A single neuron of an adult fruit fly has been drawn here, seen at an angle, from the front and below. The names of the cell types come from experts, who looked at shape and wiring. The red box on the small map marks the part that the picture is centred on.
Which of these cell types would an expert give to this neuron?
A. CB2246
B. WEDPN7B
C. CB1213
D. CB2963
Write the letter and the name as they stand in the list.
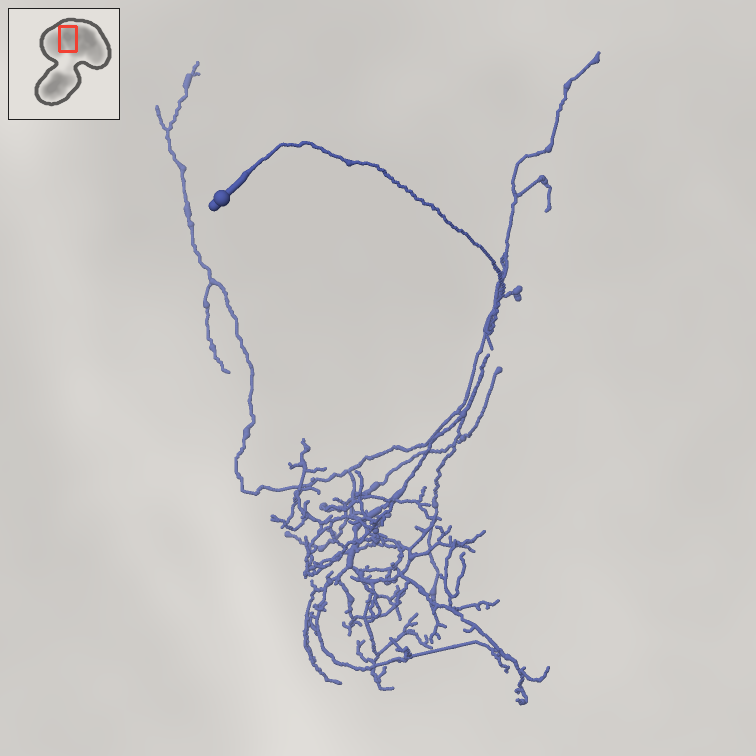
D. CB2963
